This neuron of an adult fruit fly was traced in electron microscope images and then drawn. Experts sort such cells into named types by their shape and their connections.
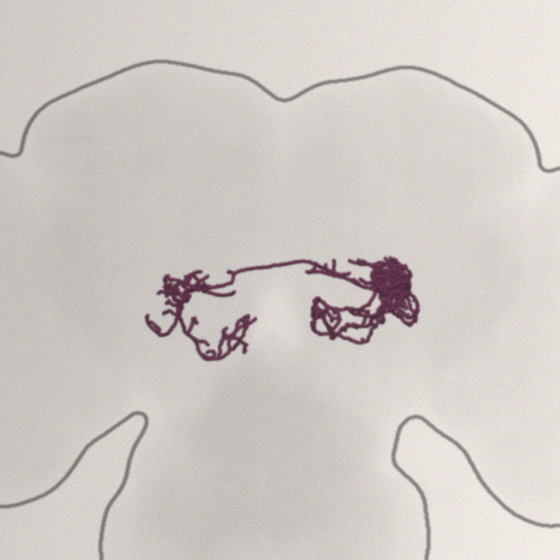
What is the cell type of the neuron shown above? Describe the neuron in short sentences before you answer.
In this view it is more than twice as wide as it is tall. Its broad class is central-brain intrinsic neuron. It is of cell type lLN8.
